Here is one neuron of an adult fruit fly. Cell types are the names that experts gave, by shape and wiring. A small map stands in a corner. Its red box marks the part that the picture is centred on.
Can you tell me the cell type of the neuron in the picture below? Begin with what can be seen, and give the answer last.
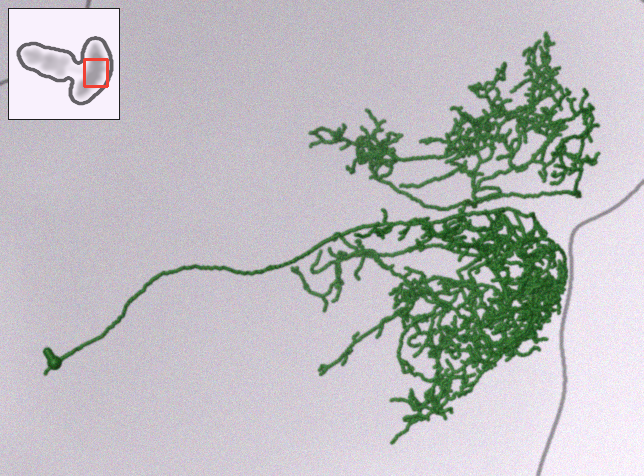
It lies in the brain. The cell body is at the lower left of the picture. The picture shows more than a hundred branch ends. Its broad class is central-brain intrinsic neuron. It is of cell type PPL108.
